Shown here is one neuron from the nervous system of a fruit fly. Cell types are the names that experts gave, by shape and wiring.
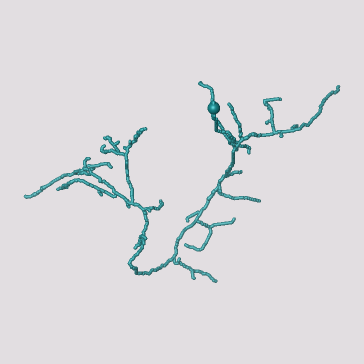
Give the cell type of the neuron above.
CB2638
